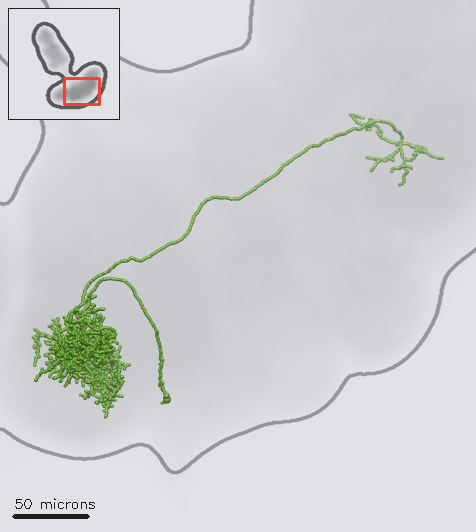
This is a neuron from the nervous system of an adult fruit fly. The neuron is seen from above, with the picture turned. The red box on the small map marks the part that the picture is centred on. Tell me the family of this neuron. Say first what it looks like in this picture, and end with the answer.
It lies in the brain. From left to right in the picture it spans about 300 microns. Dozens of branch ends can be seen. This is a central-brain intrinsic neuron. The family is hemilineage VLPa2.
